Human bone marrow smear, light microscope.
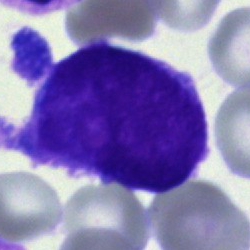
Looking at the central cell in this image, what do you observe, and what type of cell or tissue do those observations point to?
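Outline broadly rounded, wider than tall. Chromatin finely granular and evenly spread, no coarse clumps. No distinct cytoplasmic granules. Small irregular bleb-like projections fringe the lower left margin. Cell: blast.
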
